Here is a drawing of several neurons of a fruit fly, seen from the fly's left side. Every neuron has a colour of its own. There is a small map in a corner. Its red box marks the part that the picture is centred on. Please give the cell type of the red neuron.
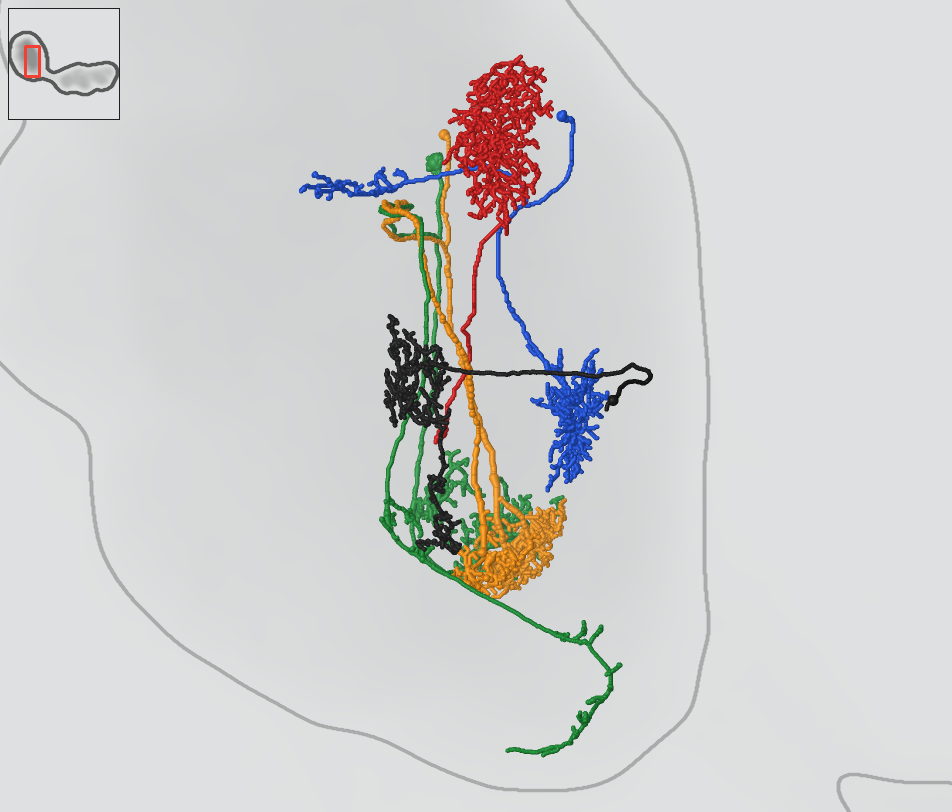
Li25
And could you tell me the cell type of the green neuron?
LC14b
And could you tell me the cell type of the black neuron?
Tm24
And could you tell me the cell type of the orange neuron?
LC14a-1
